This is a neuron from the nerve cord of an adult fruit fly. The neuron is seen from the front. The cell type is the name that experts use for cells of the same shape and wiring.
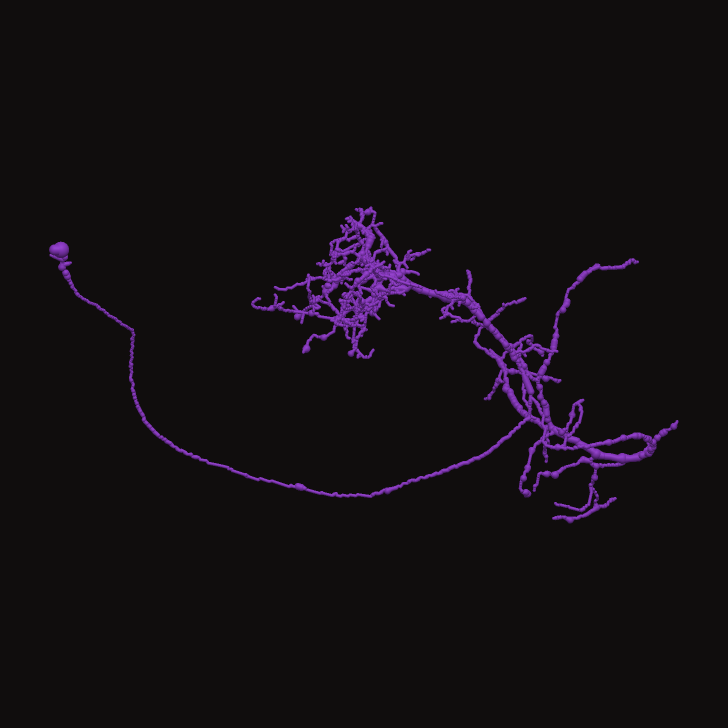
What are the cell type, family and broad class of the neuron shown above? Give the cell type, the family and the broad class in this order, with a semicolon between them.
IN01A050; hemilineage 01A; nerve-cord intrinsic neuron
